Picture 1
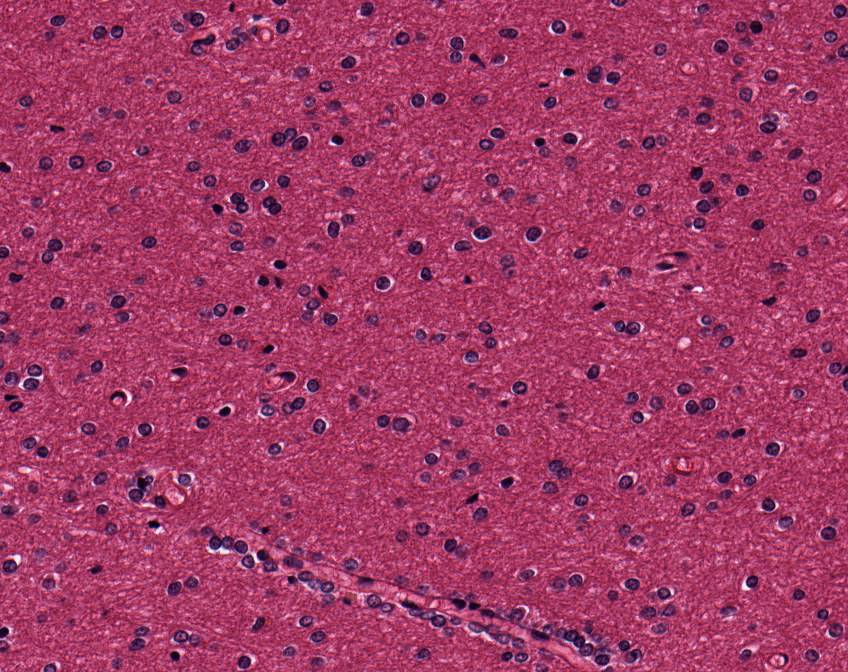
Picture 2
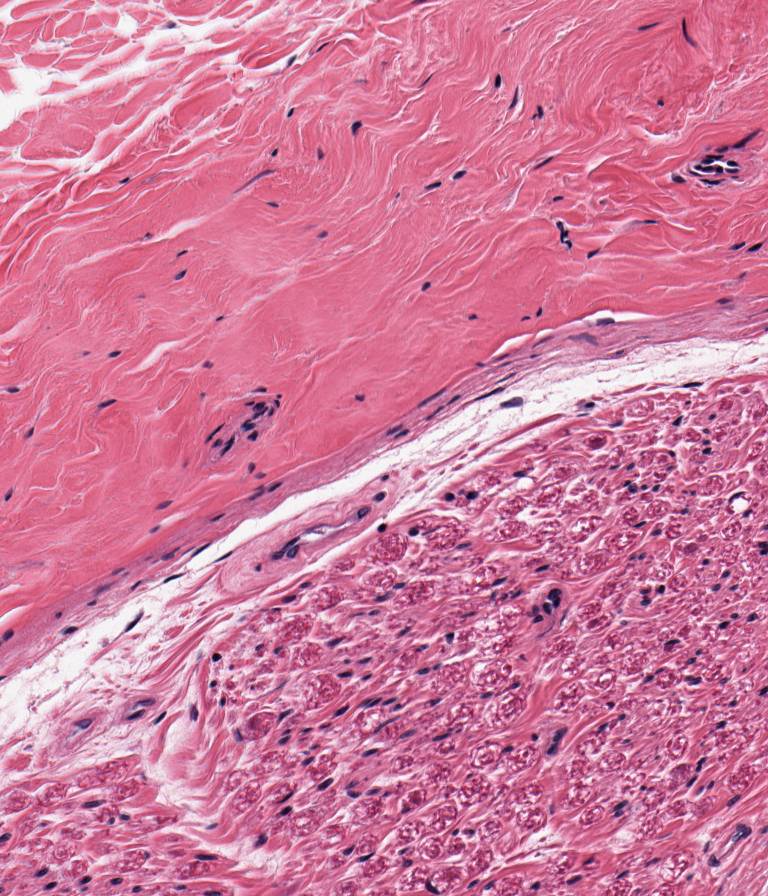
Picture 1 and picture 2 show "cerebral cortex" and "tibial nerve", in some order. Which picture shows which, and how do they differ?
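The cerebral cortex is picture 1; the tibial nerve is picture 2. In the cortex, small round dark purple nuclei are spread fairly evenly, forming no glands, layers or clusters. Many sit in a narrow clear halo rather than pink cytoplasm; along the diagonal vessel they are elongated, in a row. The nerve field is split diagonally, lower left to upper right. Above lie wavy, strongly pink collagen bundles with sparse dark spindle nuclei; below, many small rounded profiles with finely stippled pale pink interiors, separated by thin pink strands. Nuclei are more numerous below than in the collagen above.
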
